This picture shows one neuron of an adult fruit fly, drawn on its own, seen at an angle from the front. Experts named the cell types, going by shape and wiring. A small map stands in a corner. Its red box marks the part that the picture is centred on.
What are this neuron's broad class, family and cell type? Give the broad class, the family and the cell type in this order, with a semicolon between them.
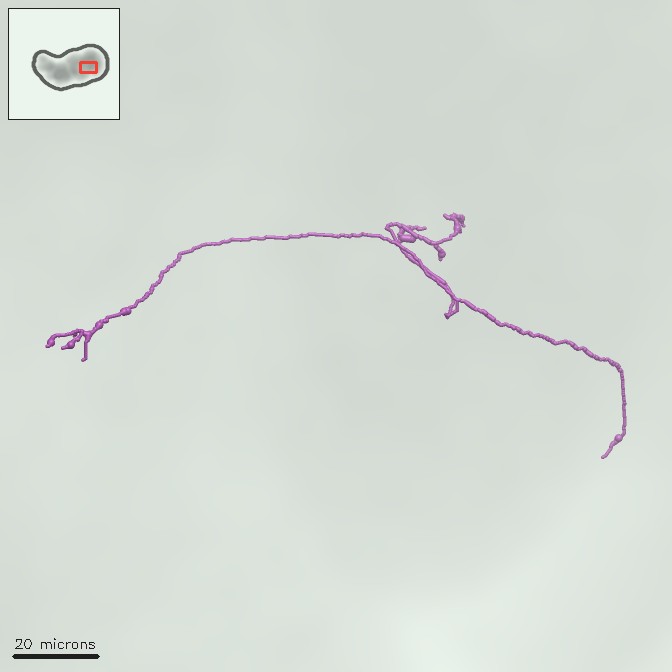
sensory neuron entering the brain; class olfactory; ORN_DL5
